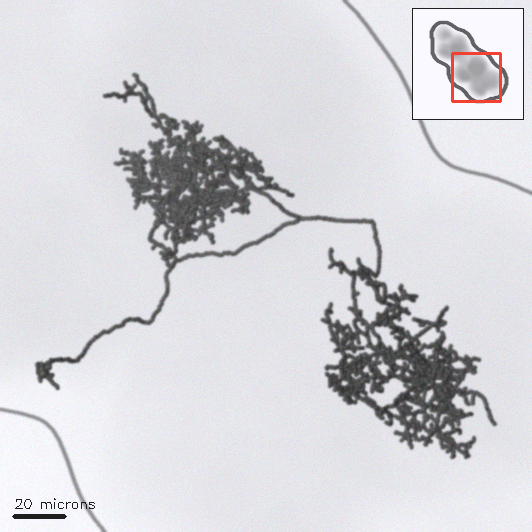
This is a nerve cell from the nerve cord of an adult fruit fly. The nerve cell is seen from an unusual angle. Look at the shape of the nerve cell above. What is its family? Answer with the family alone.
hemilineage 09B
